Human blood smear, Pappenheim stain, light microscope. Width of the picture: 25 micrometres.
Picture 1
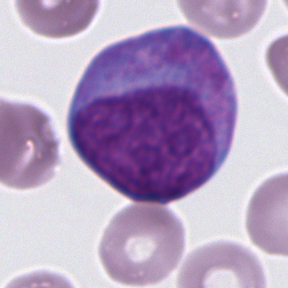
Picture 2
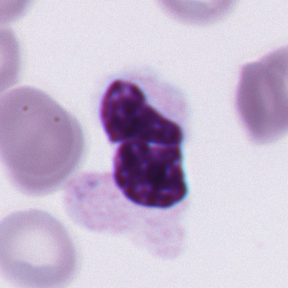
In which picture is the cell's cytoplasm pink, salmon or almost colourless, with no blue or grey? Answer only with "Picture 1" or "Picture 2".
Picture 2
